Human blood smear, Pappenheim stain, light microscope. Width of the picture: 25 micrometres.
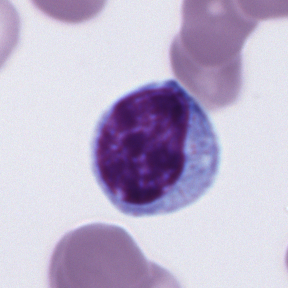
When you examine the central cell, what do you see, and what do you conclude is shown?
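Look first at the outline: it is round and smooth, and the cell is about 12 micrometres across. The nucleus measures about 11 by 8 micrometres and fills about 70% of the cell's area. Its chromatin is dark purple and coarsely clumped, with paler gaps between the clumps. Pale blue cytoplasm forms a crescent, mostly on the right side of the nucleus, and holds a scattering of fine reddish-purple granules. This is a typical lymphocyte.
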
